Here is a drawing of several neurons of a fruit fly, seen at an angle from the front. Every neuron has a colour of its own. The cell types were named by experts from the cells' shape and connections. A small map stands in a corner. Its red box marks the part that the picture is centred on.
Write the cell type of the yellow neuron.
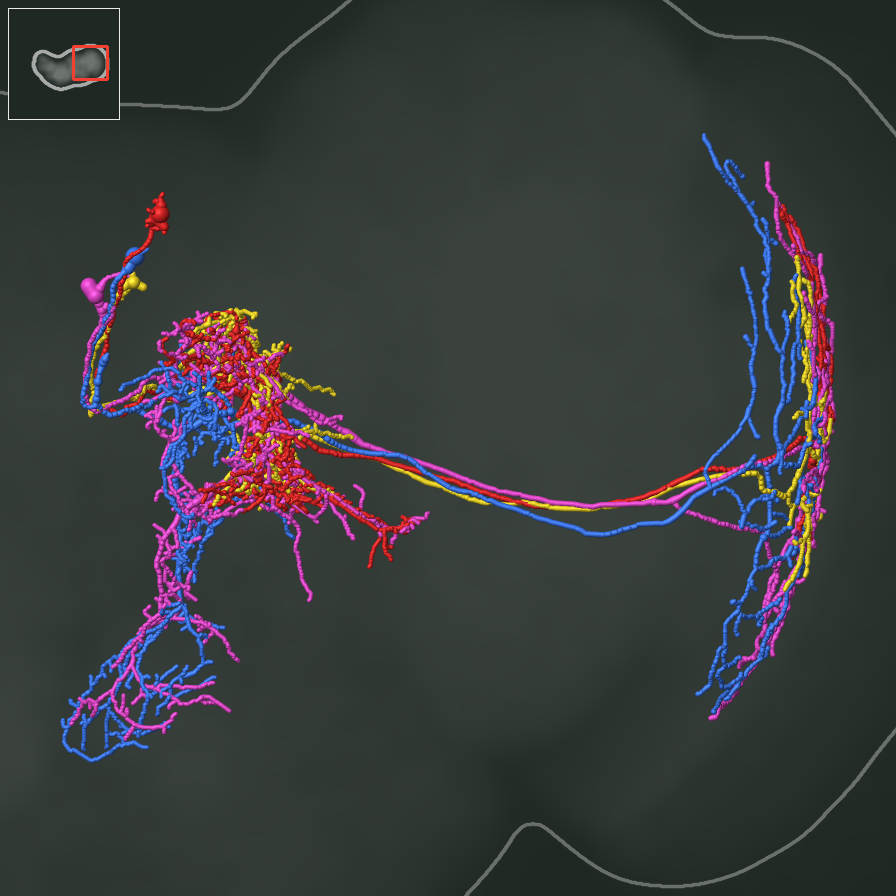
MeVC7a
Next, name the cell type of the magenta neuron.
MeVC6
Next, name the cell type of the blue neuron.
MeVC5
